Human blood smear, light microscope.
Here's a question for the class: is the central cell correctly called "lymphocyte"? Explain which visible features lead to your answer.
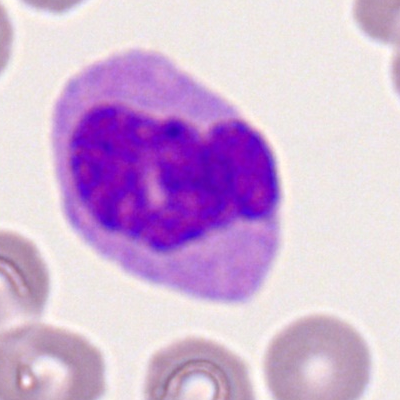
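No, look again: this is a monocyte, not a lymphocyte. The cytoplasm decides it, because there is plenty of it, and it is pale lilac.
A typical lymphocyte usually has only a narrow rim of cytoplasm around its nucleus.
Then see the upper border of the nucleus, where notches give it a lobed look; that puts it on the monocyte side.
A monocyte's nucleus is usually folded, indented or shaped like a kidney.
The chromatin, dark purple and clumped with paler gaps between the clumps, is something a lymphocyte could show as well.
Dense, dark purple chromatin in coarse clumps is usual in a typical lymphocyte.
You'll also notice an irregular, somewhat angular outline, a nucleus wider than it is tall lying across the cell, and no distinct granules in the cytoplasm.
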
